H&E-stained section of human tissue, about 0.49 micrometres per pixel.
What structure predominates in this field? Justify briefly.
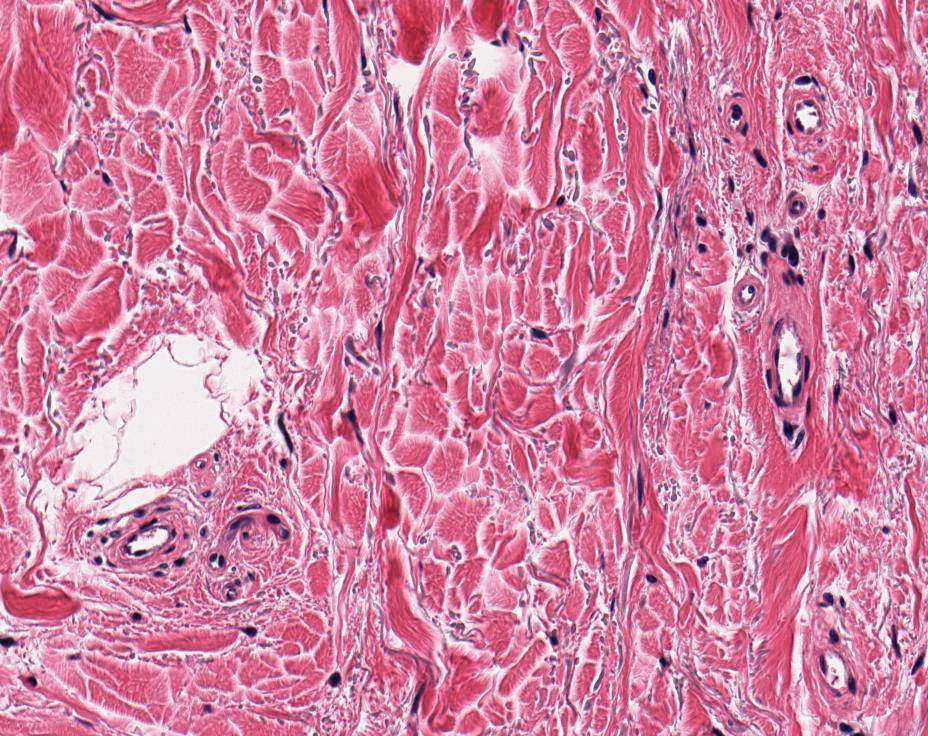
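It's mainly dermis here. Nuclei are sparse, small dark ovals sitting mostly between the fibres rather than inside them.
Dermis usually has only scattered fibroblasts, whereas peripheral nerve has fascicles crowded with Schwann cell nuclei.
Small thick-walled vessels with narrow lumens lie at lower left and along the right side.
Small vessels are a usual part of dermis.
Between the fibres runs a sparse, pale, thread-like connective tissue, looser around those lower-left vessels. And there's no epithelium or gland anywhere.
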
